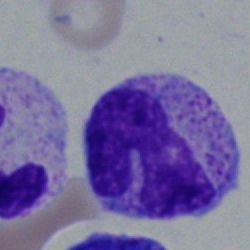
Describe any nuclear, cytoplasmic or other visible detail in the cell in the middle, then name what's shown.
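Checking the nucleus first: a narrow cleft enters from the lower edge and indents it, and it fills the left part of the cell, leaving most of the cytoplasm on the right. Next, the cytoplasm is pale lilac, with fine purple granules scattered through it. Last, the name: band neutrophil.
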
